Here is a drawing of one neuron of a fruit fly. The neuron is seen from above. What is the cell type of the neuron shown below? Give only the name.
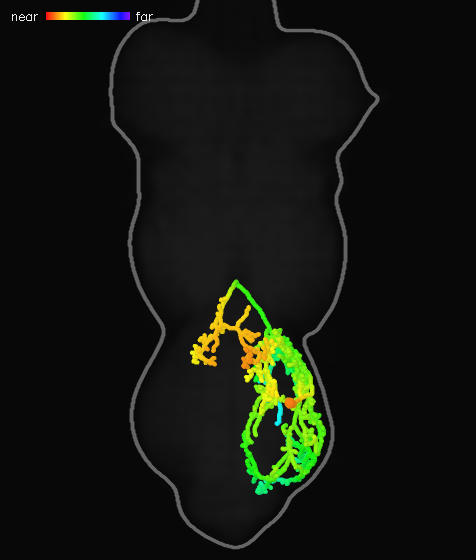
IN18B013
